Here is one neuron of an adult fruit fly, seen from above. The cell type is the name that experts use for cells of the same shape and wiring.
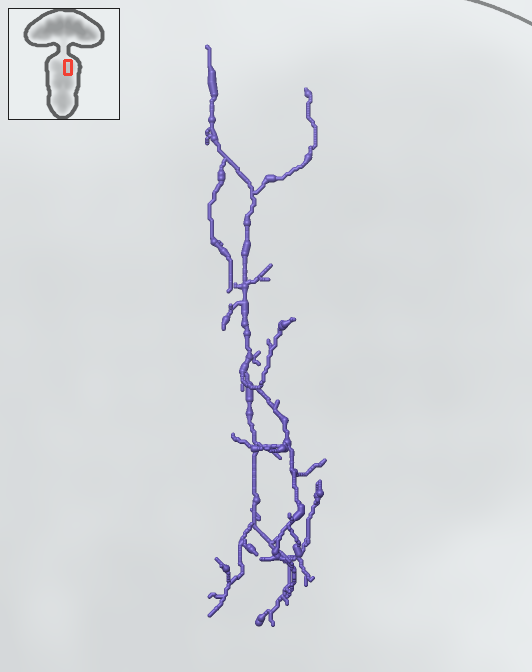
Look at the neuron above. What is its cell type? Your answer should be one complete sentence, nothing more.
Of the cell type AN16B078_a is this neuron.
